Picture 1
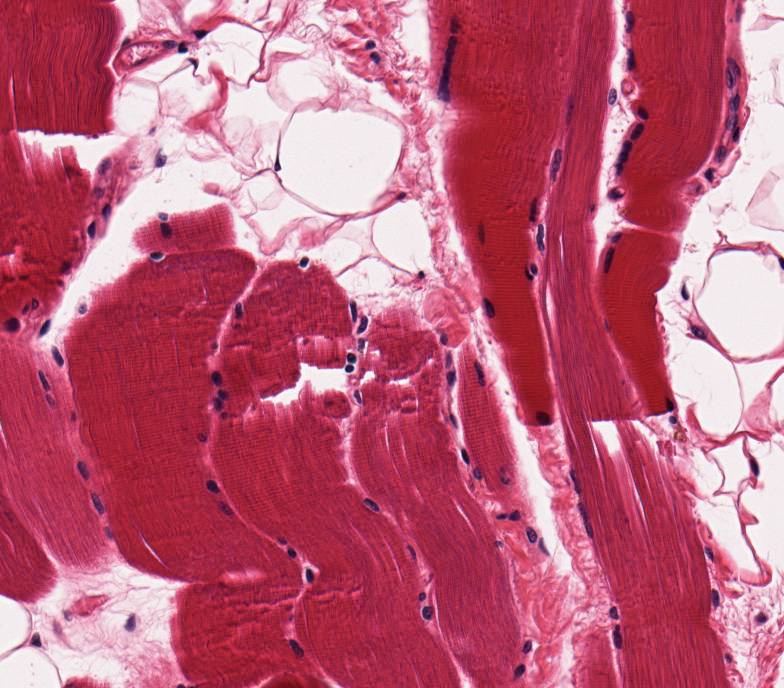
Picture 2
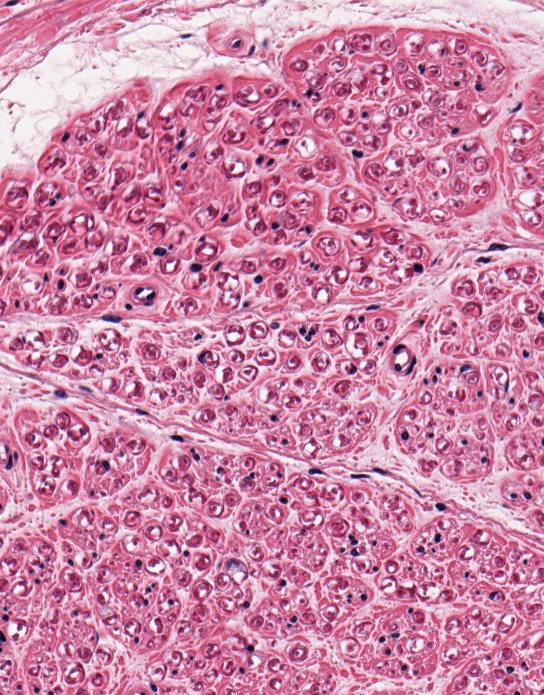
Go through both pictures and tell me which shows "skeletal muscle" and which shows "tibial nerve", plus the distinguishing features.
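Picture 1: skeletal muscle. Picture 2: tibial nerve. Muscle: fine transverse cross-striations along the fibres; cytoplasm deeply, uniformly eosinophilic, dark pink-red. Nuclei dark, flattened, at fibre edges, not central. Right side of field: fibres run roughly vertically, top to bottom. Nerve: several rounded bundles of fibres, thin pale fibrous septa between them. Fibres cut in cross-section, packed as many small round profiles; most show a small pink central dot inside a clear unstained ring. Small dark oval nuclei sparse between profiles within bundles.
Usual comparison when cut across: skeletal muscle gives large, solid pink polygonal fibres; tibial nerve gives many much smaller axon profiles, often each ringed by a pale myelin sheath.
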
